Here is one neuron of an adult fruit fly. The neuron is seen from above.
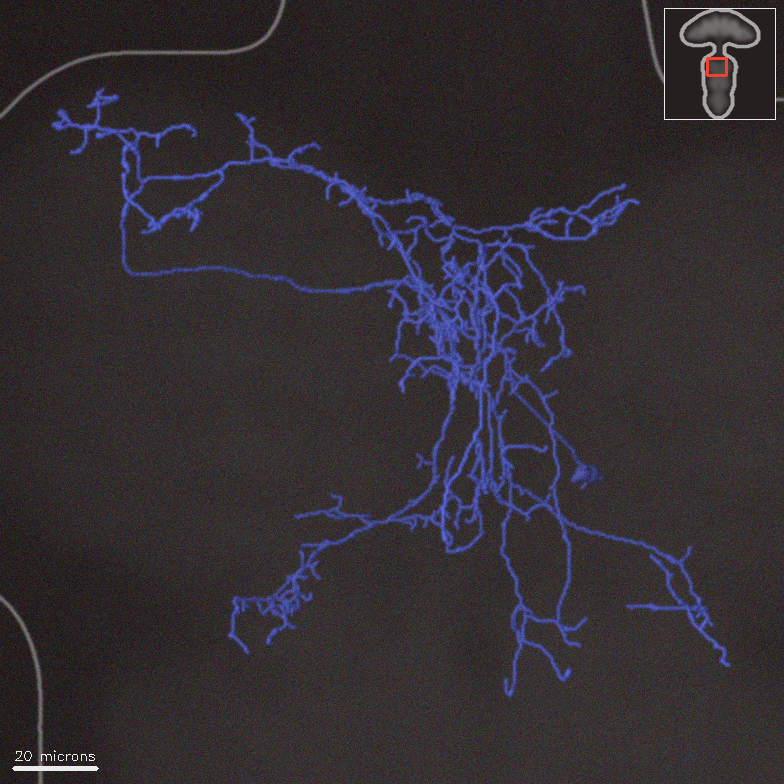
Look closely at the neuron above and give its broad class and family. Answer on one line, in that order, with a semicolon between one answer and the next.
nerve-cord intrinsic neuron; hemilineage 13B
